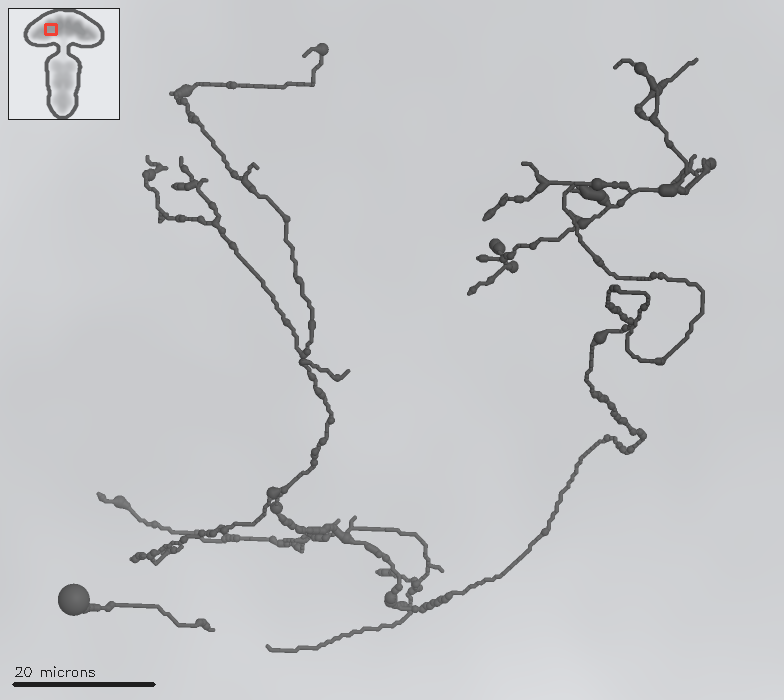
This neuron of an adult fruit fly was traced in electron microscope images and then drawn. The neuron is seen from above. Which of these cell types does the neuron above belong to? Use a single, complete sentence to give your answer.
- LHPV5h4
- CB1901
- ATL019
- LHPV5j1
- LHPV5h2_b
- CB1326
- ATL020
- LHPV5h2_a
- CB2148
This neuron is typed as CB1901.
